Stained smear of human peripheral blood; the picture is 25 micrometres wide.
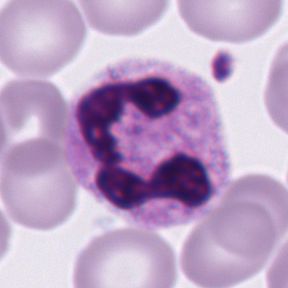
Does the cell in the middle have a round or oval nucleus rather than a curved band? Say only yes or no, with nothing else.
No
